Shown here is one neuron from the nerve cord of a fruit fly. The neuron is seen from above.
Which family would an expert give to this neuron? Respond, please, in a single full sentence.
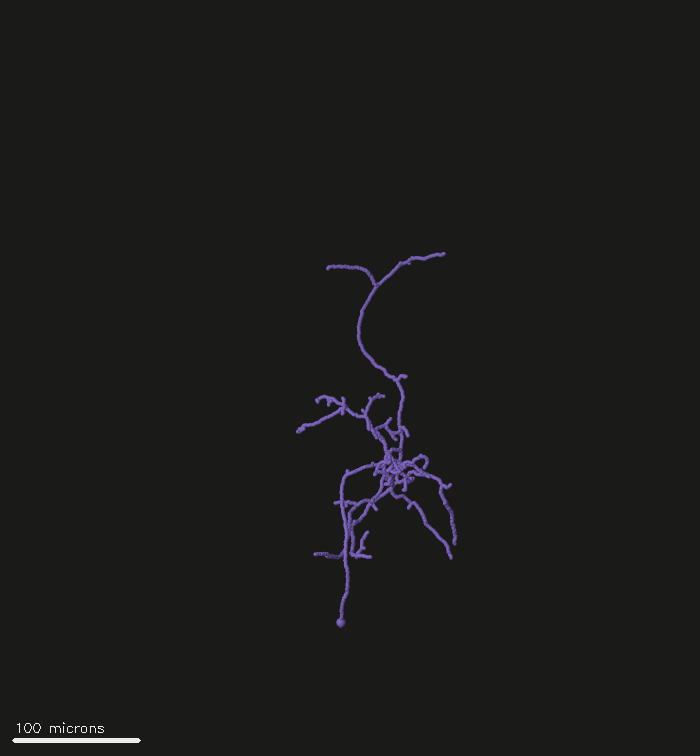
Belonging to family hemilineage 12B is this neuron.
